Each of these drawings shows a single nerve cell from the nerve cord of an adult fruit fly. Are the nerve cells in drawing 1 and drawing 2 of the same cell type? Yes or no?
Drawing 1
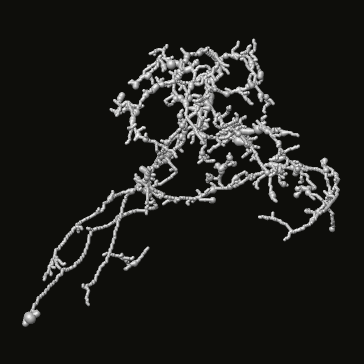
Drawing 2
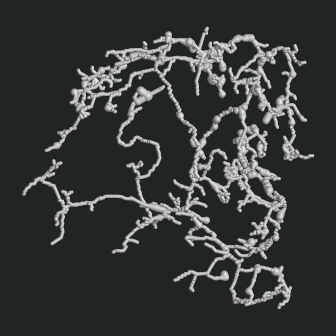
yes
